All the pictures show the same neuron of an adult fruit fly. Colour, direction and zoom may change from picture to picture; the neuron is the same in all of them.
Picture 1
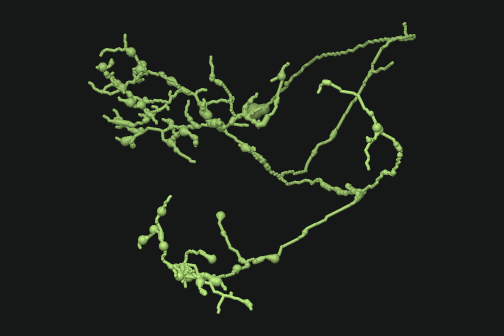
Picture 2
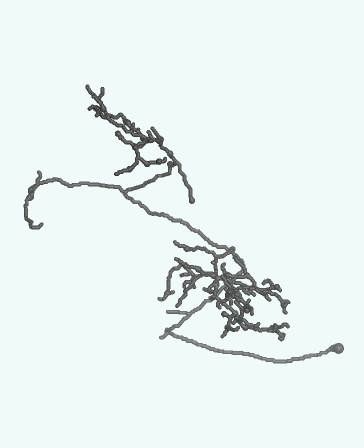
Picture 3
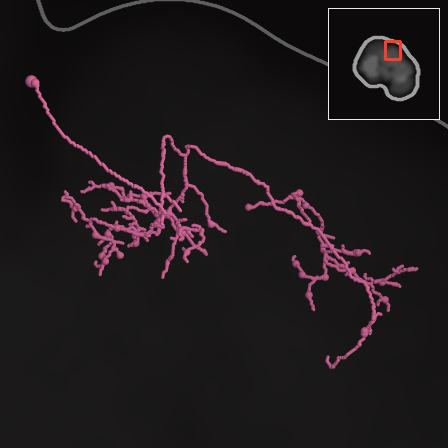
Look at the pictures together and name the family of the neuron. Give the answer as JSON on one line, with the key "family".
{"family": "hemilineage LHp1"}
